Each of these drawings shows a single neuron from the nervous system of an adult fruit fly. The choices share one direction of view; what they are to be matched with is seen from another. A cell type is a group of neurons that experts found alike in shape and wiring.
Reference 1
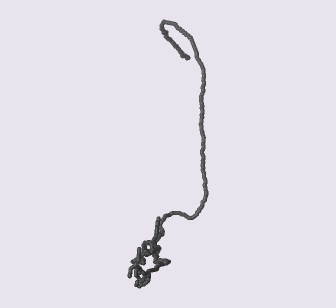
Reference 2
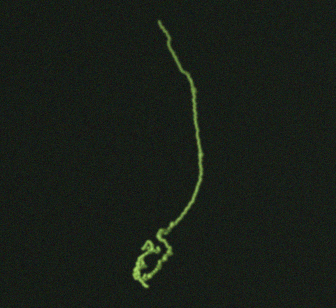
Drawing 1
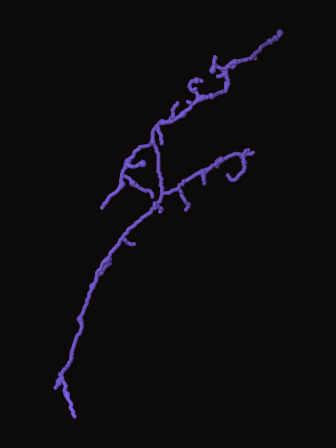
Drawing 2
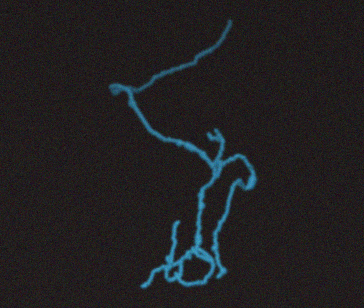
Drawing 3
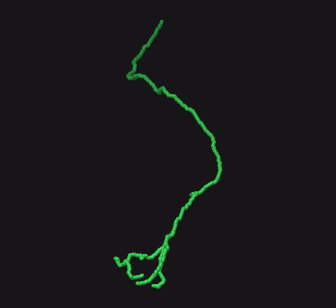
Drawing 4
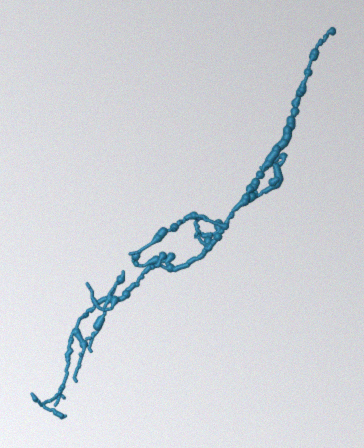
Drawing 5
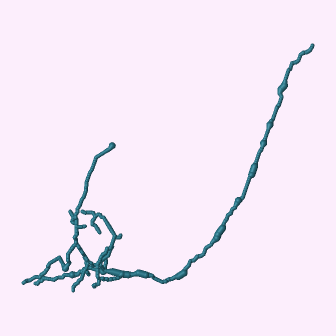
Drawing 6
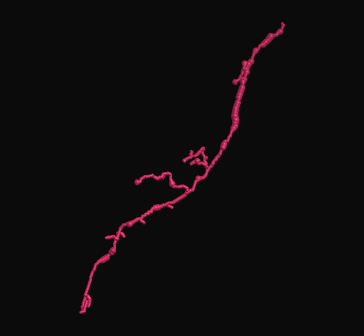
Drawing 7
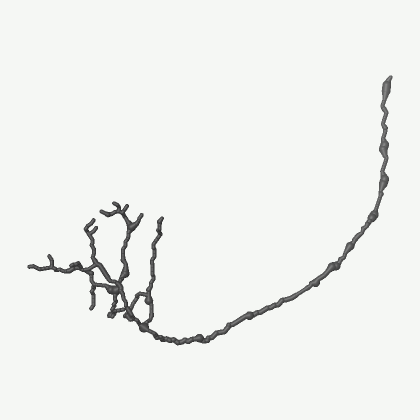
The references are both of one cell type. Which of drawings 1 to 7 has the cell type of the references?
3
